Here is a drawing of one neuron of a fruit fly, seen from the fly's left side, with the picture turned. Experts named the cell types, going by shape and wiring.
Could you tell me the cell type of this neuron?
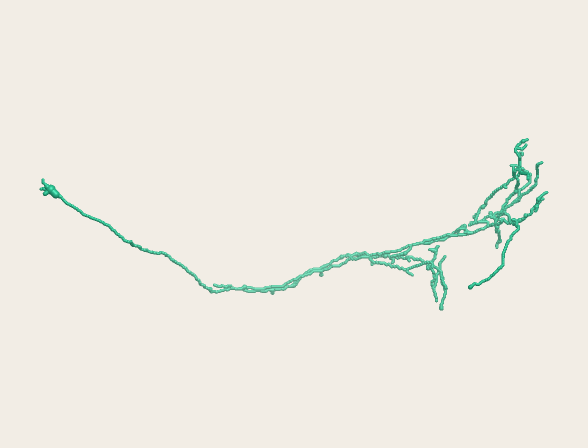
SMP167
